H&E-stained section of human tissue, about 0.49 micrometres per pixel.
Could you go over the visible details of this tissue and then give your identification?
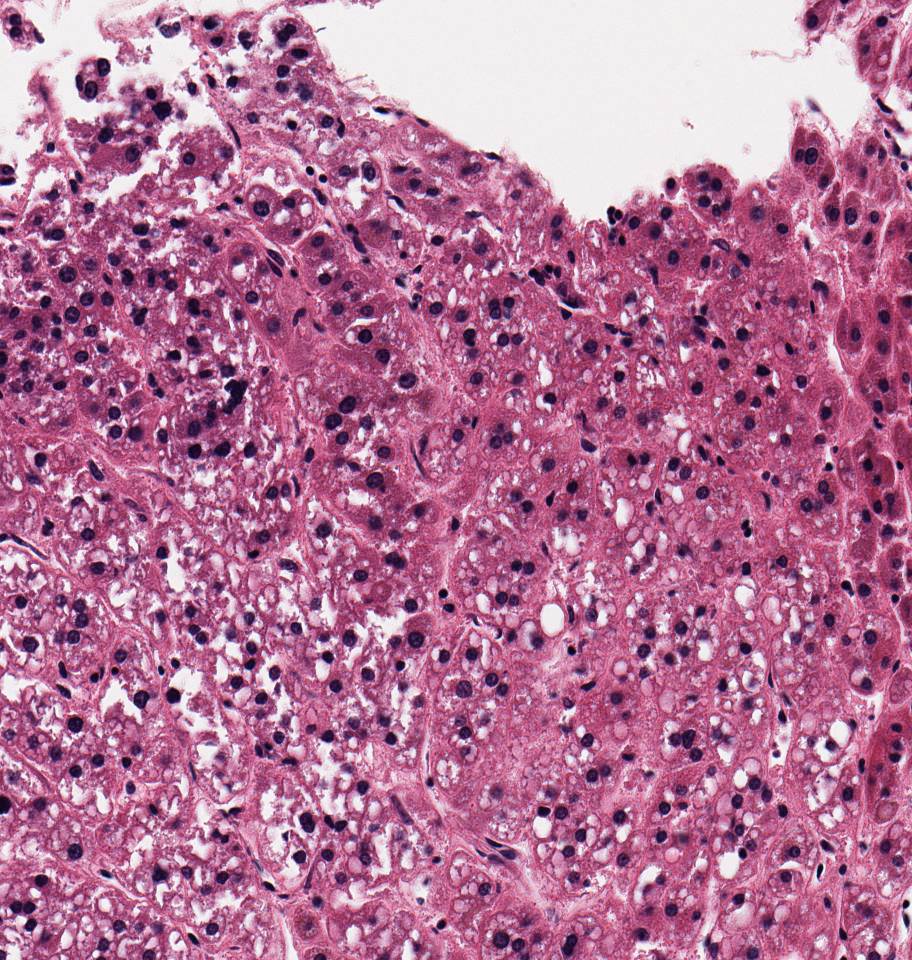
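Look across the whole field: large polygonal cells sit in nests and cords, outlined by thin pink fibrous strands. Most have pink cytoplasm full of many small clear vacuoles; along the right edge the cytoplasm is denser pink, with fewer vacuoles. This is adrenal gland.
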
